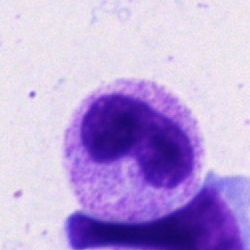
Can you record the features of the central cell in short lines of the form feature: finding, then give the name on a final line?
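Nuclear shape: thick curved kidney, indentation facing downward
Nuclear position: upper part of the cell
Chromatin: dense, dark purple
Cytoplasm: plentiful, pinkish-lilac
Answer: metamyelocyte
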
